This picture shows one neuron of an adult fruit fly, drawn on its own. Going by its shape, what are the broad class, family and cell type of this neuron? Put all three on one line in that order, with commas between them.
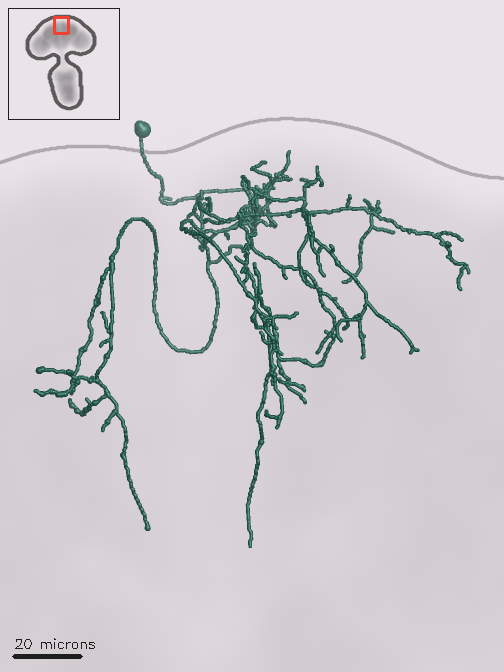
central-brain intrinsic neuron, hemilineage SMPad3, MBON34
